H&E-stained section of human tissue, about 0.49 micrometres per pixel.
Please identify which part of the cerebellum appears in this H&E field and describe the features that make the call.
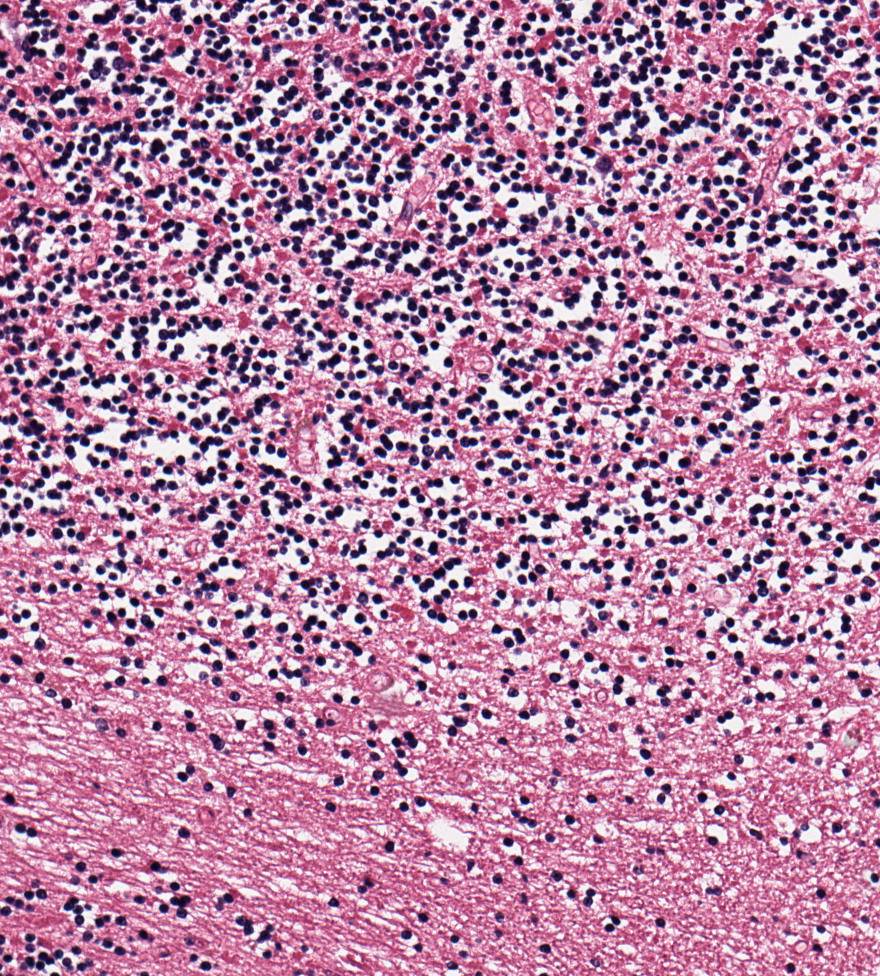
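Step one: granular layer. Step two, the nuclei: small, round, uniformly dark and densely packed, with almost no cytoplasm, filling the upper two-thirds.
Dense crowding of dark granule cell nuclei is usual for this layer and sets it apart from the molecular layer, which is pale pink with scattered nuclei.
Step three, the islands: irregular pink islands of fine fibrillar material lie between the nuclear clusters.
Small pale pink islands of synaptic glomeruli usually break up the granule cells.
Last, the lower third: paler pink, far fewer nuclei, fine roughly horizontal streaks at lower left.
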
